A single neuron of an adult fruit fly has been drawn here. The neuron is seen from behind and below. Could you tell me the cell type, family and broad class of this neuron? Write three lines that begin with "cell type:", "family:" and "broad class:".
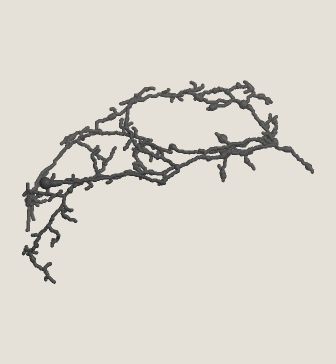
cell type: LHPV4c2
family: hemilineage SLPp&v1_posterior
broad class: central-brain intrinsic neuron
